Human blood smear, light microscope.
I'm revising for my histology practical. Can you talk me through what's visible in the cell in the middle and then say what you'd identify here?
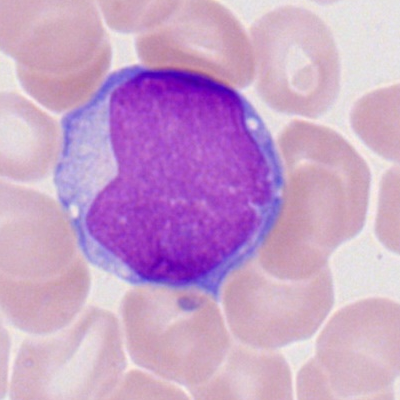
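A roughly round outline bounds this cell. Its nucleus fills most of the cell and has a notch cut into its left side. The cytoplasm is pale blue. The cell is a myeloblast.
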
